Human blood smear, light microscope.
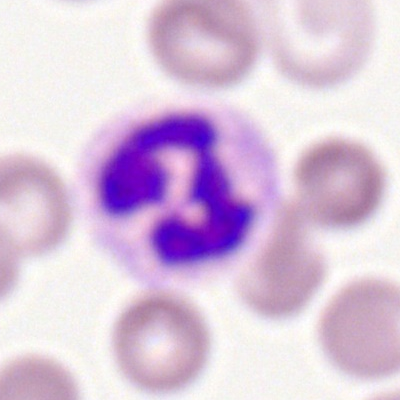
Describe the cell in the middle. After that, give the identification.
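Look first at the outline: it is roughly round and smooth. Now turn to the chromatin, which is dense and dark purple. The cytoplasm around it is a pale pinkish-lilac, and you will find no large orange-red granules in it. This cell is a segmented neutrophil.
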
